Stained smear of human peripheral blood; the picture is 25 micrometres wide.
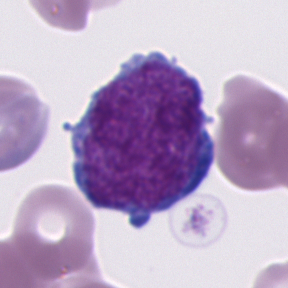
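Myeloblast, the nucleated cell at the centre of this stained peripheral blood smear. See the rounded blue bleb bulging out from its bottom edge. Its chromatin is finely granular all through the nucleus. The cytoplasm is just a thin rim around the nucleus, stained deep blue.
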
